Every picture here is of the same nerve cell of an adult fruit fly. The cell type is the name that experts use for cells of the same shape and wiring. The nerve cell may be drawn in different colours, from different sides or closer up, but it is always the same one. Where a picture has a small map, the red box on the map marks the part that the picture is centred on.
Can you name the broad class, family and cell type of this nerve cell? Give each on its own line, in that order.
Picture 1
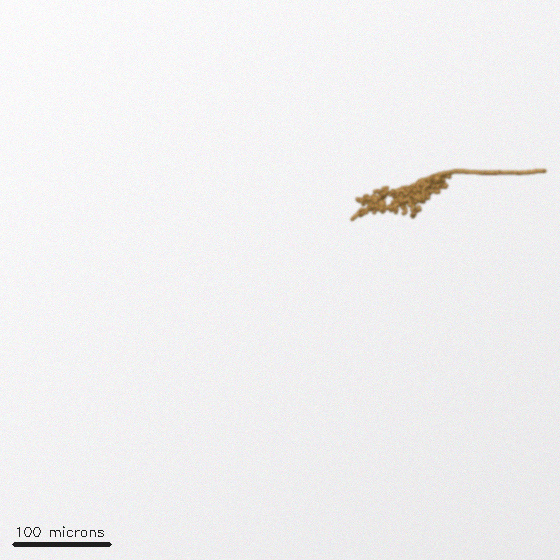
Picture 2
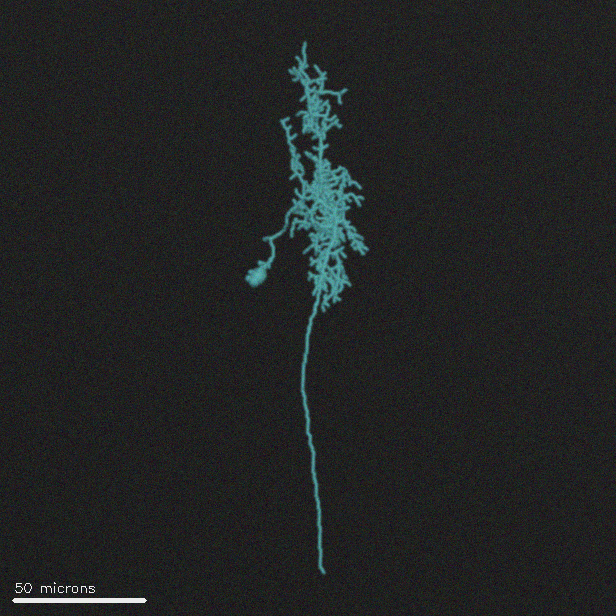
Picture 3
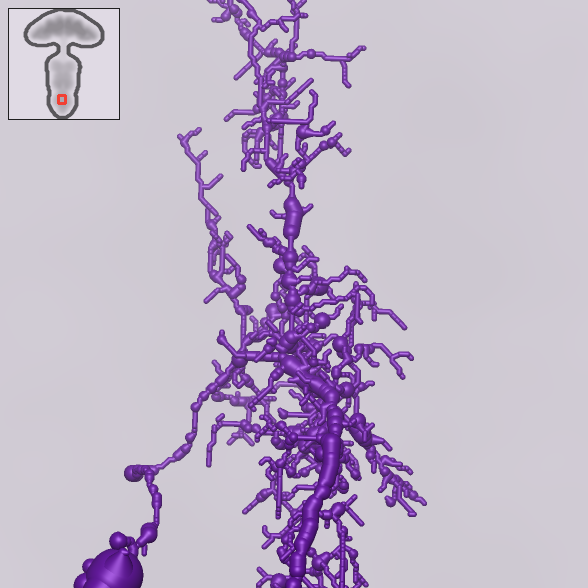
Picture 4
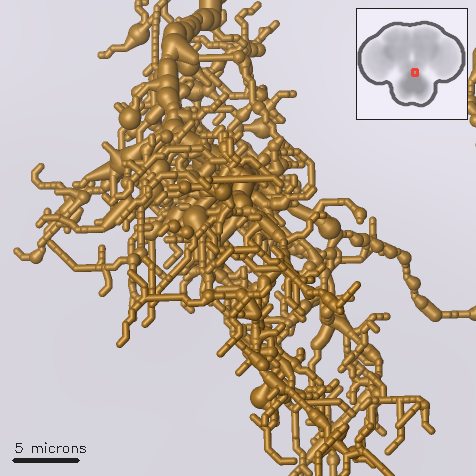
motor neuron of the nerve cord
MNad
MNad01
